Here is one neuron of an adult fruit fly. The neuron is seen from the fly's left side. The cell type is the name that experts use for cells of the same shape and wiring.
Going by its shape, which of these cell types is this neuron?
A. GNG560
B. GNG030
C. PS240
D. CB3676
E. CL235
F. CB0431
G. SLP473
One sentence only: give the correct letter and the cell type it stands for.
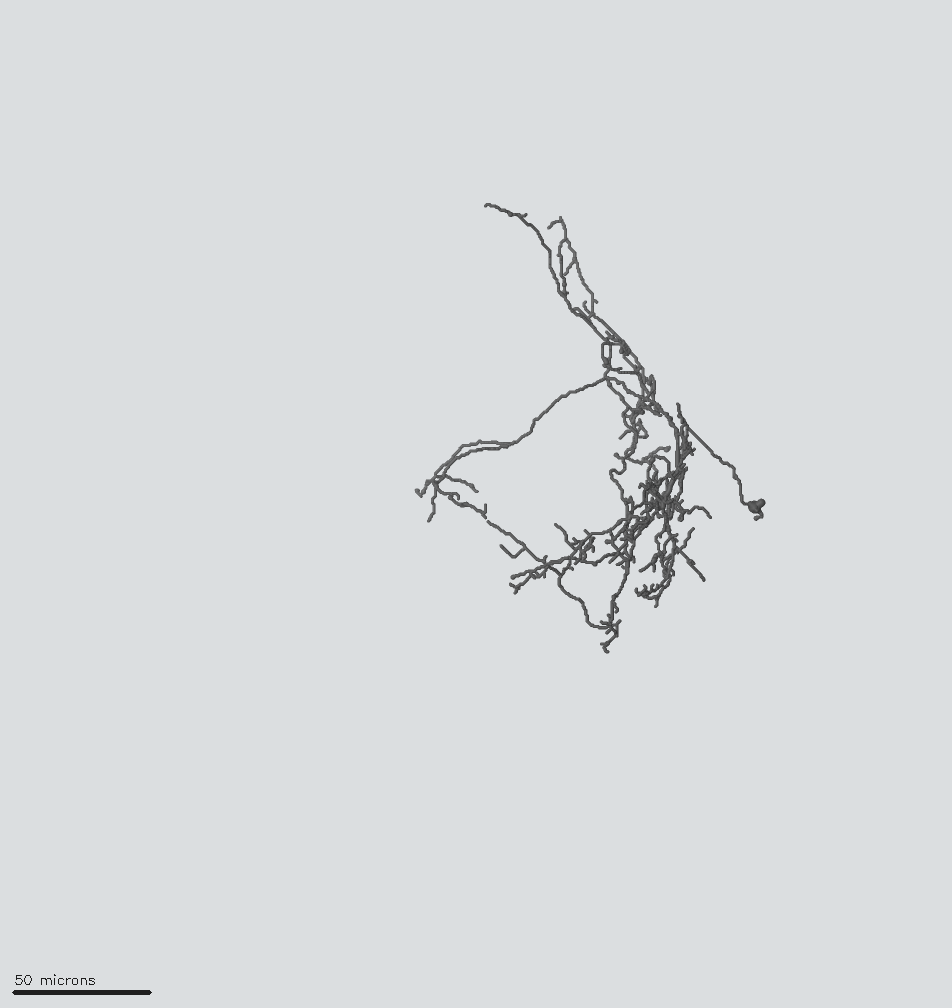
The neuron is a cell of type PS240, the type in option C.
